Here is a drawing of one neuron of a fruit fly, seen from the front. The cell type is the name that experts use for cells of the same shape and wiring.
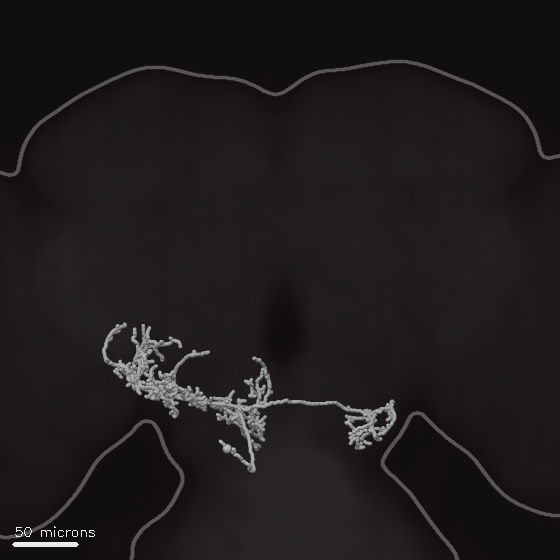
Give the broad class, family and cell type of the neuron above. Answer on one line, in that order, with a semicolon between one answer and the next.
central-brain intrinsic neuron; hemilineage MX3; GNG633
